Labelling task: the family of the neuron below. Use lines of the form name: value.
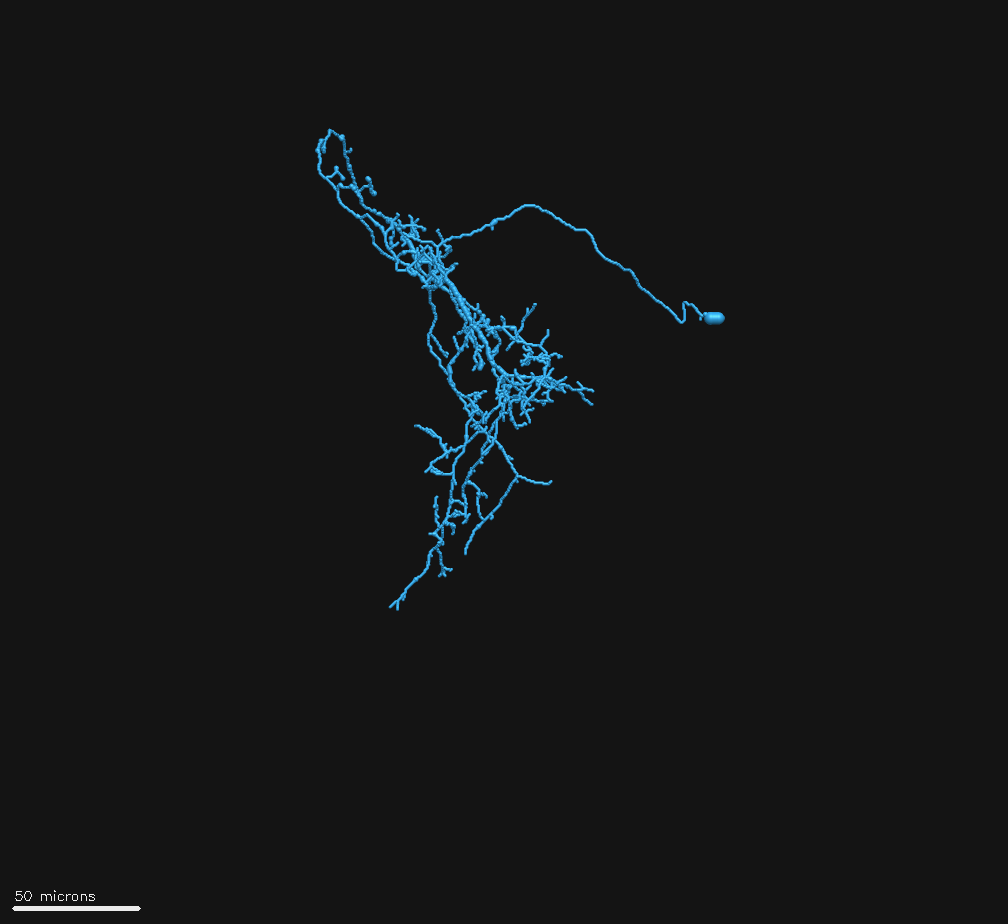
family: hemilineage DM4_dorsal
